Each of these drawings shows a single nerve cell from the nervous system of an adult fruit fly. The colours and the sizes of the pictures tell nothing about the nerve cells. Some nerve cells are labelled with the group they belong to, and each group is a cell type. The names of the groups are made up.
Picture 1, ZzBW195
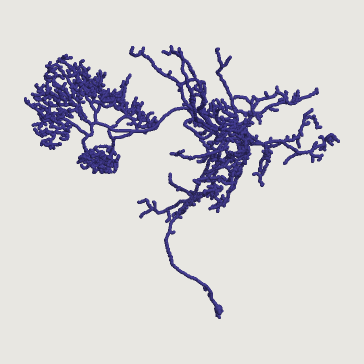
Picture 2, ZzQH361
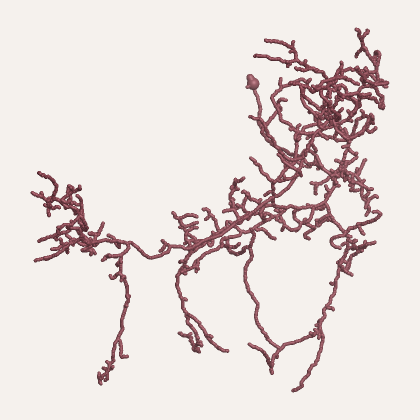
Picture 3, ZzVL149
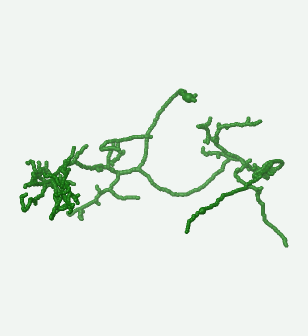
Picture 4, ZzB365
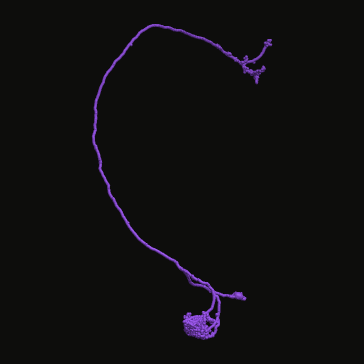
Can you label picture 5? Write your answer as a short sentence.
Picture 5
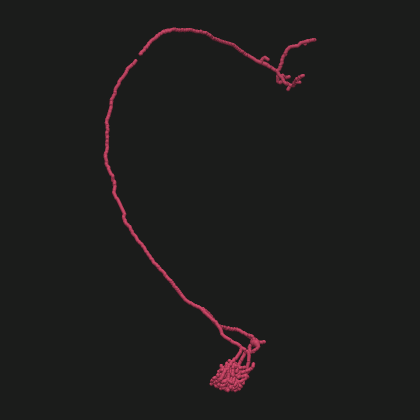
It belongs to ZzB365.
